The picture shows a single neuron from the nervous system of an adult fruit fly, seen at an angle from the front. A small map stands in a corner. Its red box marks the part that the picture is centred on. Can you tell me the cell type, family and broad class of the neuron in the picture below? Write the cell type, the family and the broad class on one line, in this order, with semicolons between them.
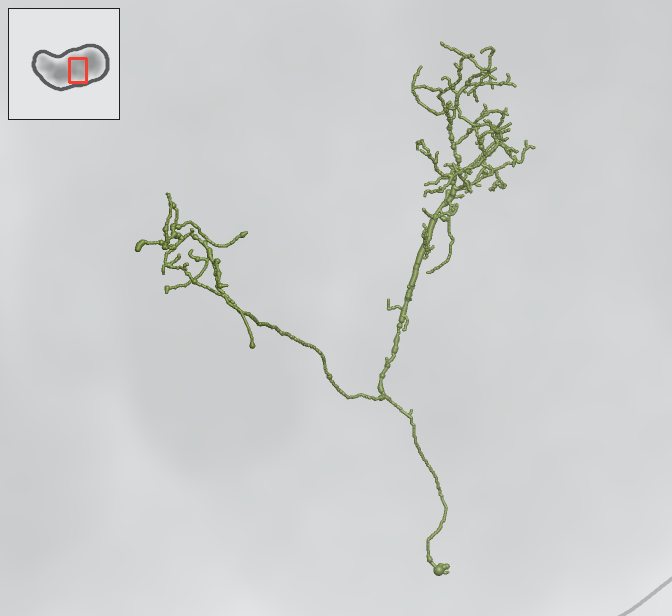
PS338; hemilineage LB3; central-brain intrinsic neuron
